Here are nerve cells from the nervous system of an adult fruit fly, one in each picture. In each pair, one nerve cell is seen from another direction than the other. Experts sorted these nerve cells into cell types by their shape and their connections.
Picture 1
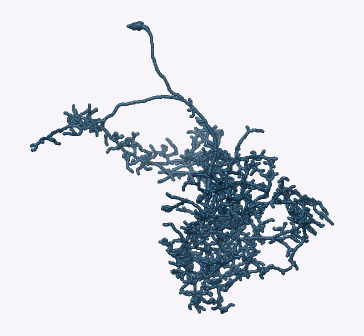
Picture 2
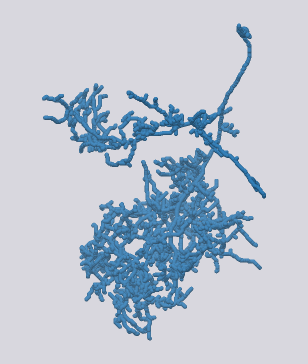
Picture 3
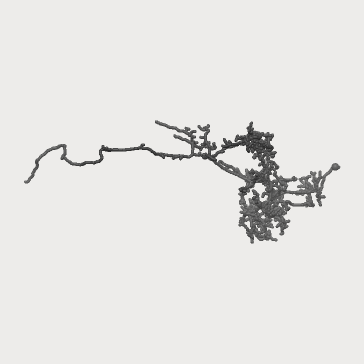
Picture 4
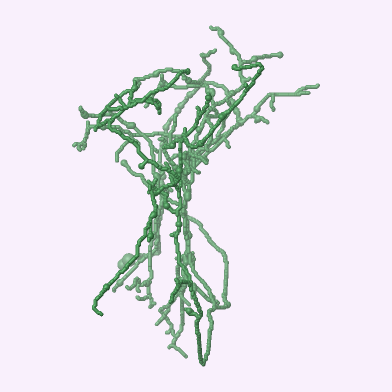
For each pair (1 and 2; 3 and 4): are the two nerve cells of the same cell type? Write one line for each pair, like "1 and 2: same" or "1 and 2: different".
1 and 2: same
3 and 4: different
